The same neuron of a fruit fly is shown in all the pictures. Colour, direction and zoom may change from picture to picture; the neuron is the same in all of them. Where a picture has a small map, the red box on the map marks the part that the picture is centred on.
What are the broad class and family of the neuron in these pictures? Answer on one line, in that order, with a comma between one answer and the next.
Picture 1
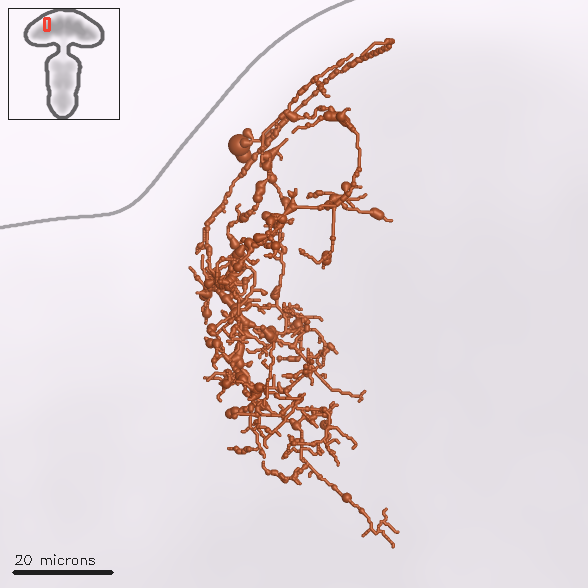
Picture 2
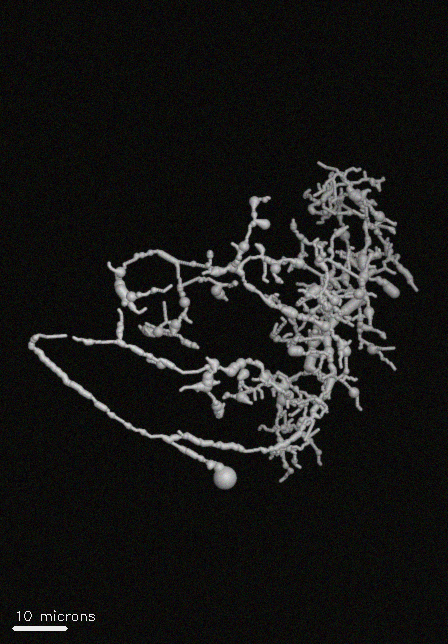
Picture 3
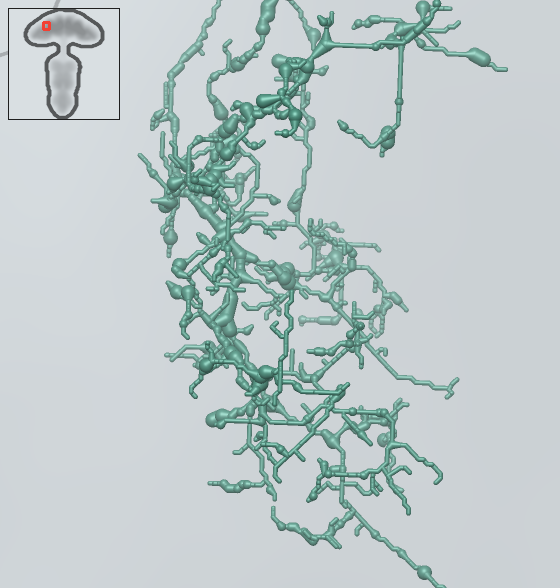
central-brain intrinsic neuron, hemilineage VLPa1_lateral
